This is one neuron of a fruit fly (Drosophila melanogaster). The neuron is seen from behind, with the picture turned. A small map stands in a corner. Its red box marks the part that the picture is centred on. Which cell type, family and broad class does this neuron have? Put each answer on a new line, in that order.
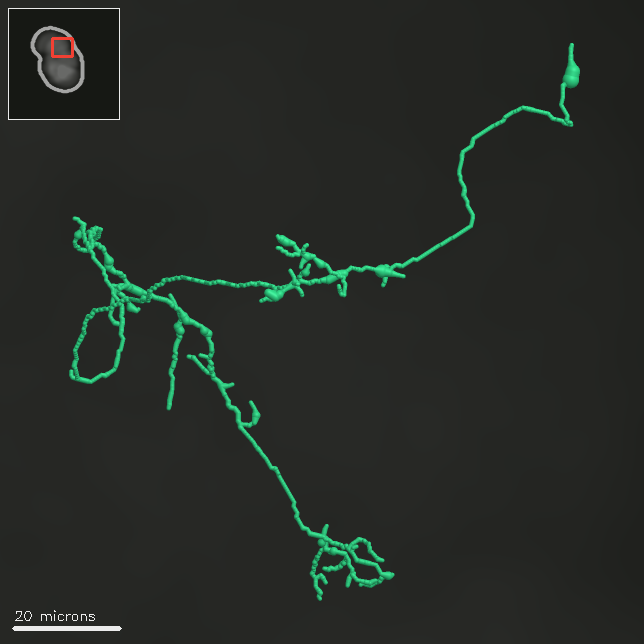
KCg-d
class Kenyon Cell
central-brain intrinsic neuron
